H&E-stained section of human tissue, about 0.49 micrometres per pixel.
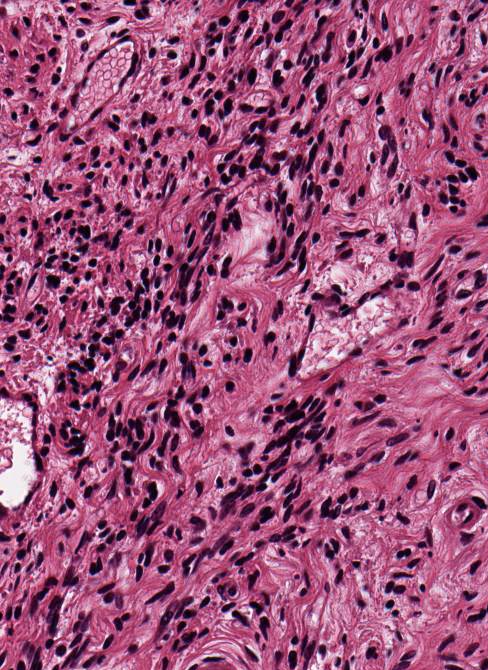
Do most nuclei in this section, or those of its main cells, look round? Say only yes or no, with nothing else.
No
